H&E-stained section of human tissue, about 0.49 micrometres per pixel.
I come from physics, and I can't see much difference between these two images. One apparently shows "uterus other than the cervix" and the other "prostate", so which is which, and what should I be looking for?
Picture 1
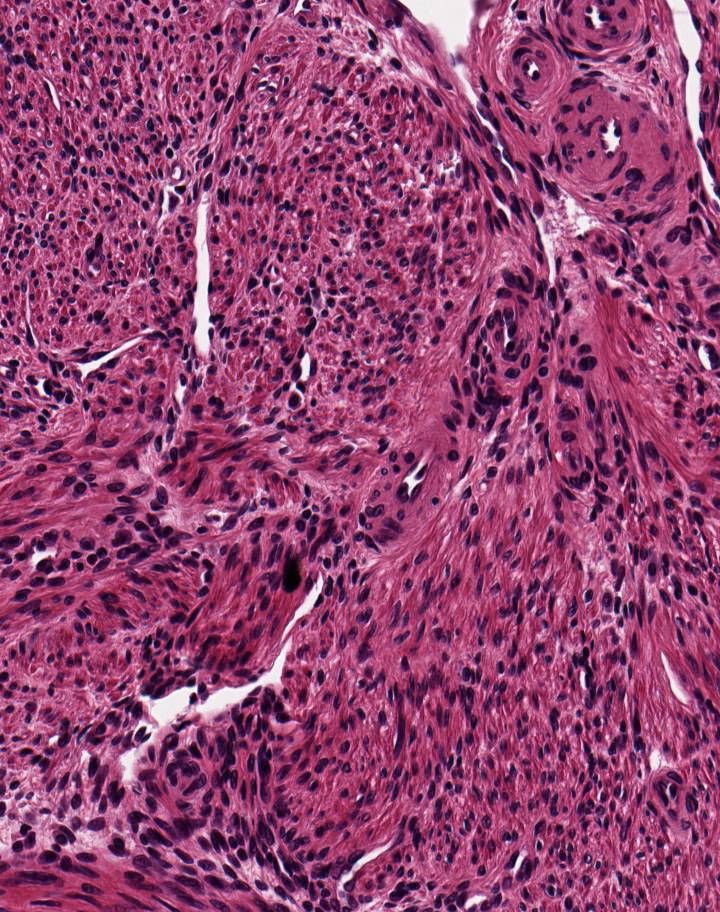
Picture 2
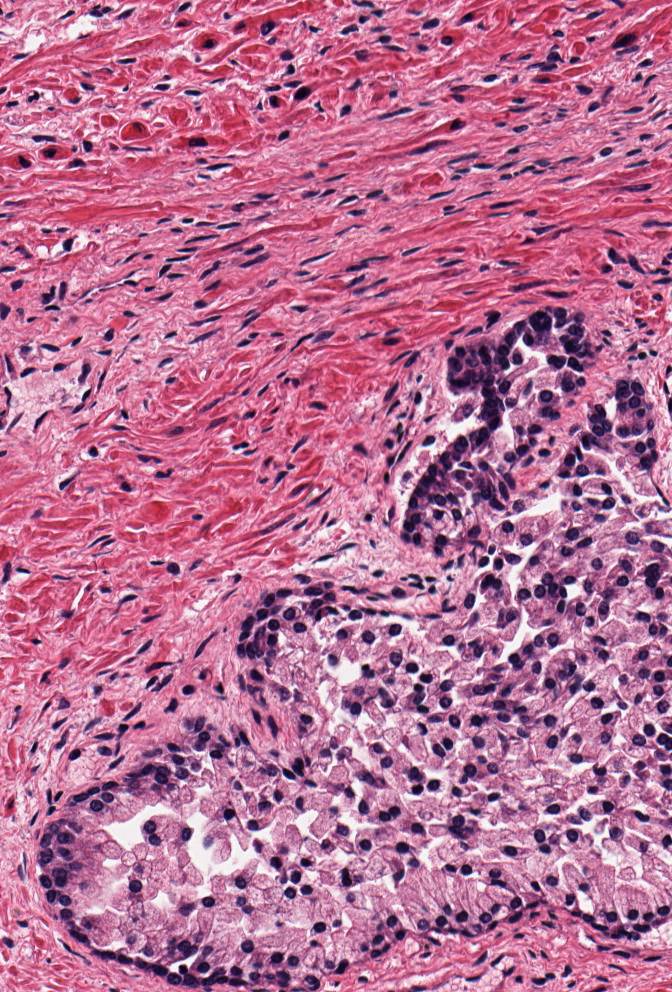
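So: uterus other than the cervix is picture 1, and prostate is picture 2. In the uterus, densely packed spindle cells in fascicles running several ways fill the entire field, pink throughout, with elongated dark nuclei where cut lengthwise. Up in the top right corner, several small vessels have small lumens inside thick concentric layers of spindle cells. The prostate is laid out differently: dense pink stroma takes the upper and left field, and glandular epithelium the lower right. Those epithelial cells have pale, clear to finely vacuolated cytoplasm and small, round, fairly uniform nuclei. Its stroma is pink spindle cells with elongated nuclei, in bundles running roughly across the upper field.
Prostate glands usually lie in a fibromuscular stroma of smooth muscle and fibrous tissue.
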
